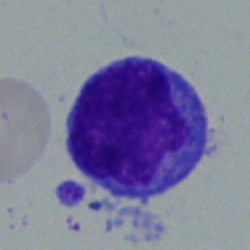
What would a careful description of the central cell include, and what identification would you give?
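Round, smooth outline. Nucleus fills most of the cell. Cytoplasmic rim widest on the right; cytoplasm blue. Blast.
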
